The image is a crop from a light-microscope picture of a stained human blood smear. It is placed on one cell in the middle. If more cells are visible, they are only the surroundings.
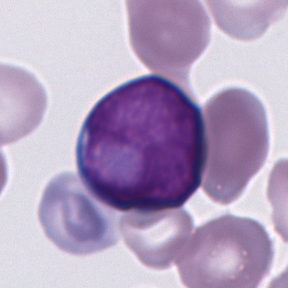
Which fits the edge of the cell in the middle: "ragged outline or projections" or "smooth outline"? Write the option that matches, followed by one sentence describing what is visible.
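Smooth outline. The cell surface shows no projections.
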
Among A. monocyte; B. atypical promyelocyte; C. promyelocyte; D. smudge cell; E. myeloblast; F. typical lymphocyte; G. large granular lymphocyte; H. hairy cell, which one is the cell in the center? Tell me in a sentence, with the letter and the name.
Since the middle cell is a myeloblast, option E is the right one.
